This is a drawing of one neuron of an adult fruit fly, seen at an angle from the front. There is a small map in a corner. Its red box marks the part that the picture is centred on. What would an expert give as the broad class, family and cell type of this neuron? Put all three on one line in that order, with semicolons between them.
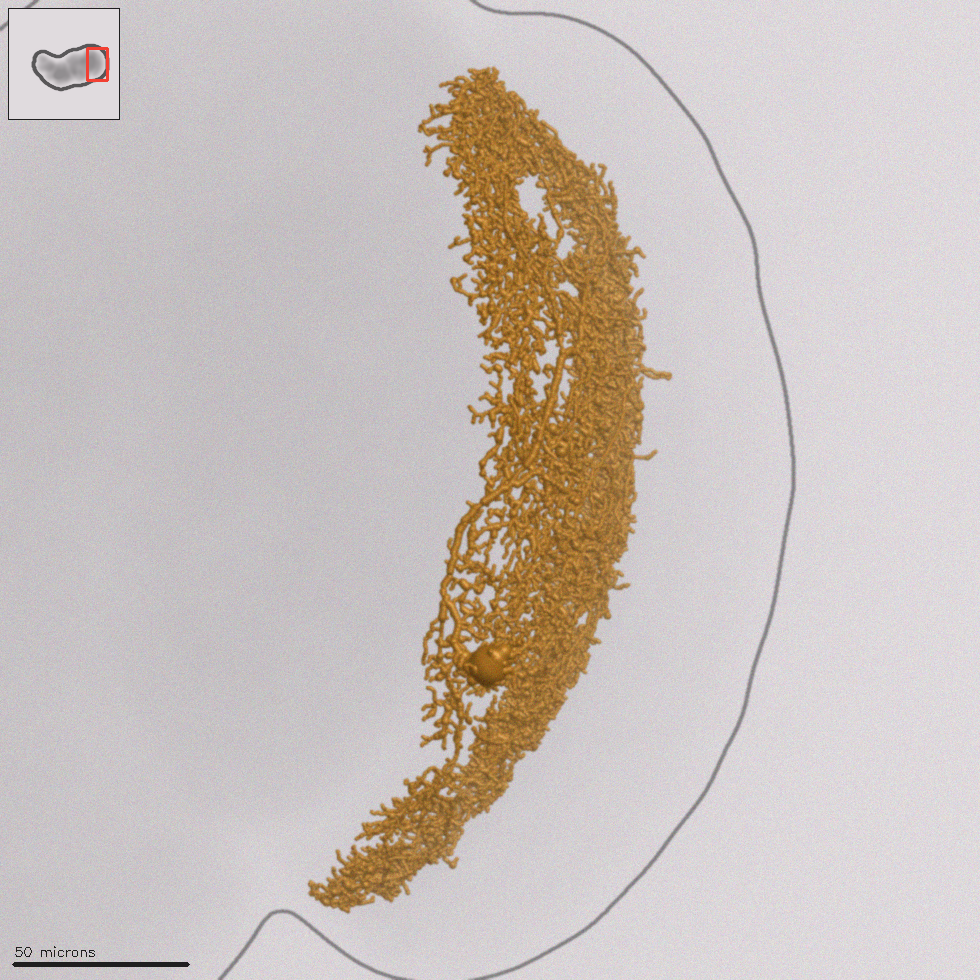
optic-lobe intrinsic neuron; Pm; Pm12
